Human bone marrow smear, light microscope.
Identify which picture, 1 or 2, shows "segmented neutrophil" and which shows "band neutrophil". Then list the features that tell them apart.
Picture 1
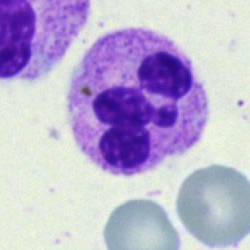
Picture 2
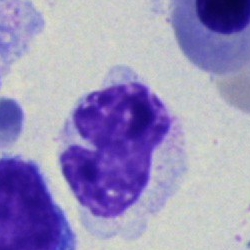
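Picture 1 shows a segmented neutrophil; picture 2 shows a band neutrophil.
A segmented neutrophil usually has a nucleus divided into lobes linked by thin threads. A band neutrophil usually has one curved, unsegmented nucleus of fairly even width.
First check, the nucleus: in picture 1 it is divided into four lobes, as in a segmented neutrophil, with the lobe on the right much smaller than the others. In picture 2, a deep notch cuts into the nucleus from its left side. Second check, the cytoplasm: picture 1 has fine purple granules throughout and a single small brown dot left of the nucleus, while picture 2 has fine pinkish granules, mostly on the right. Third check, the chromatin of picture 2: dark purple and clumped, with a few small pale spots.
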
